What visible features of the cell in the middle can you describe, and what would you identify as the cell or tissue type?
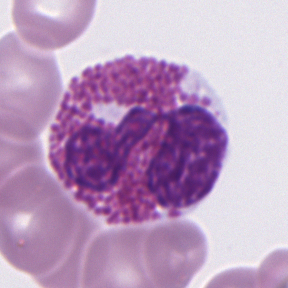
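First, the outline is roughly round and smooth. Second, the nucleus has two large lobes lying side by side, left and right, with no nucleoli visible. Third, the granules are sparser at the upper right edge, leaving a paler area. The cell is an eosinophil.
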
